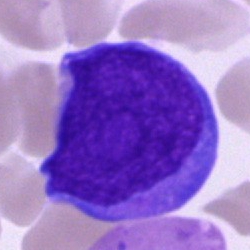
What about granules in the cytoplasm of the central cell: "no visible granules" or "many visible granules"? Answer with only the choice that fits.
No visible granules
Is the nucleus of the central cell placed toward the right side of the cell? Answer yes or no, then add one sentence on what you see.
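No. The cytoplasm forms a thin rim that is widest along the lower right.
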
